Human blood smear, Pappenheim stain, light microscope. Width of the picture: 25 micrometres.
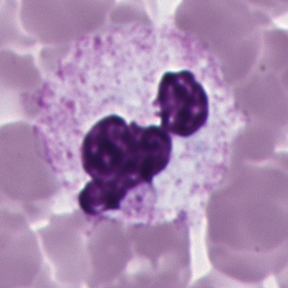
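Segmented neutrophil at the centre of a stained peripheral blood smear. Its nucleus is divided into several separate lobes, and the chromatin is dense and dark purple. The cytoplasm is plentiful and very pale, with fine pinkish-violet granules scattered throughout.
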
